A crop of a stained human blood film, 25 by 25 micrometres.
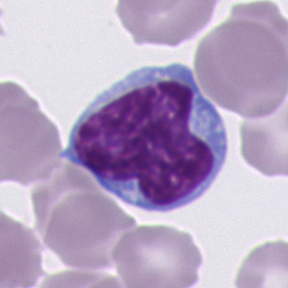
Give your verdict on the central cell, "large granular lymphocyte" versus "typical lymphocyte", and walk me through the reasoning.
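Typical lymphocyte. The nucleus, about 12 micrometres across, is bean-shaped with an indentation on its right side. Its chromatin is dark purple and coarsely clumped, with small pale gaps. A moderate rim of pale blue cytoplasm surrounds the nucleus, widest on the right. A single small pointed projection sticks out from the left edge of the cell.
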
